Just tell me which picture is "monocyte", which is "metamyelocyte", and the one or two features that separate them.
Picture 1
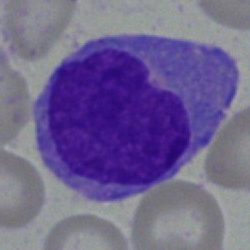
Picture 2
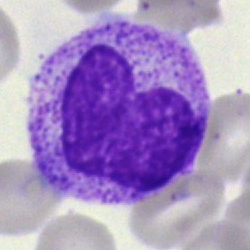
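Picture 1 is the monocyte; picture 2 is the metamyelocyte. Both nuclei are notched: in picture 1 the notch is on the upper right side, while in picture 2 it cuts into the upper edge and gives the nucleus a bean-like shape.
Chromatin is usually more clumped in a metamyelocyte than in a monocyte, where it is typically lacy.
That holds here: picture 1 has finely mottled rather than coarsely clumped chromatin, and picture 2 has dark purple, moderately clumped chromatin with small paler patches. The monocyte also has a moderate amount of cytoplasm, not a thin rim, with its widest band on the upper right side of the cell. In the metamyelocyte no distinct nucleolus is visible in the nucleus, and no vacuoles are seen in the cytoplasm.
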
